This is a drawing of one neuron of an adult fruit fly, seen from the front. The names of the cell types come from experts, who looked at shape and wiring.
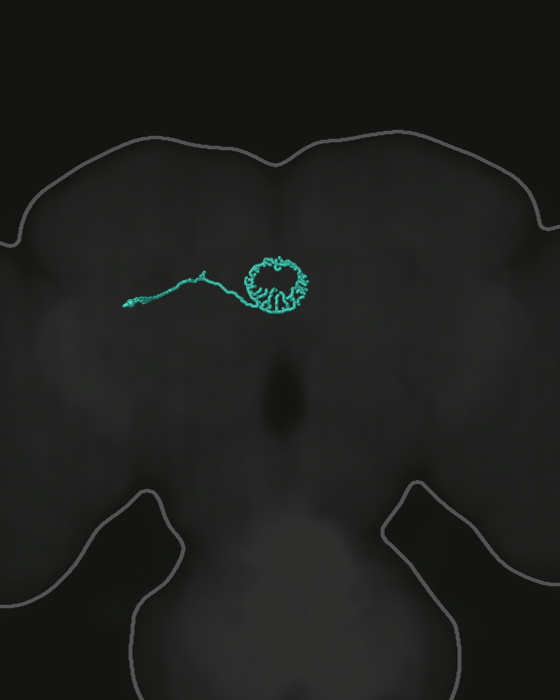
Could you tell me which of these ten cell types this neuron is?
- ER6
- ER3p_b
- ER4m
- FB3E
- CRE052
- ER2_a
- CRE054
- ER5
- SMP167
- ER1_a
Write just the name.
ER5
